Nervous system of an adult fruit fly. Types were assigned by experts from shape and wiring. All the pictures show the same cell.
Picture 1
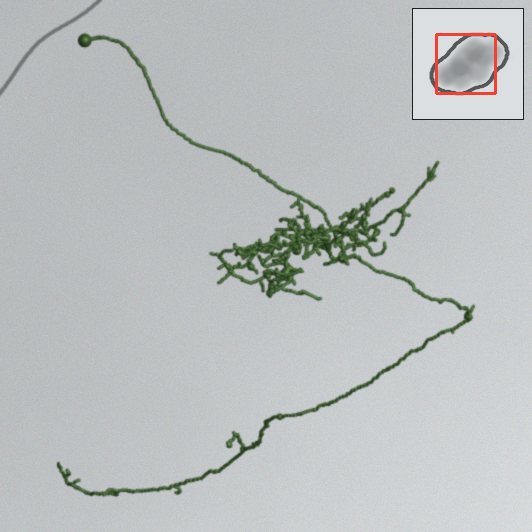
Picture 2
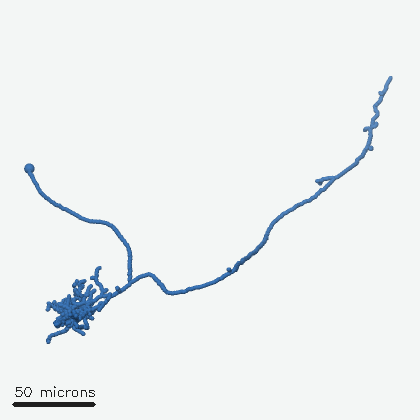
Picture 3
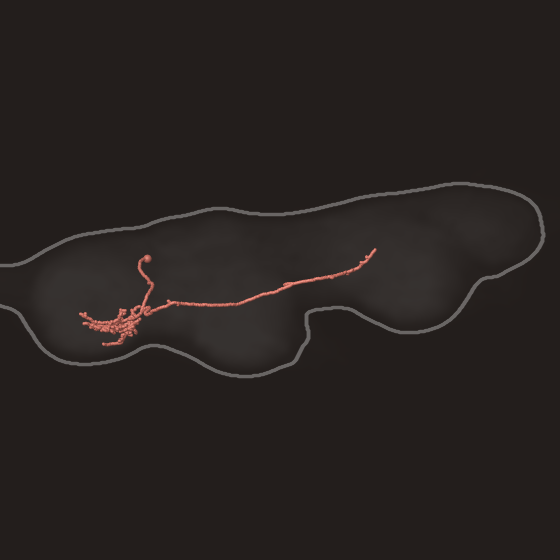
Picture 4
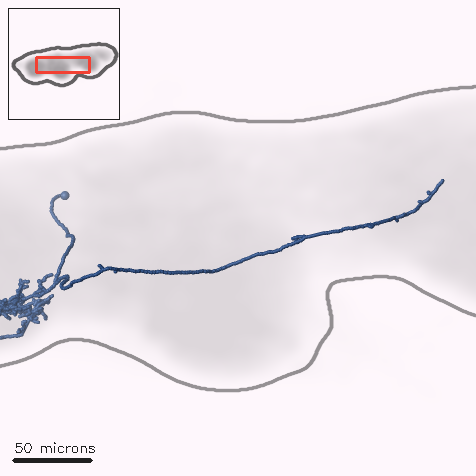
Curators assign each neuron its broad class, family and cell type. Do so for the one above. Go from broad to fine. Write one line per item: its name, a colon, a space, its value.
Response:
broad class: nerve-cord intrinsic neuron
family: hemilineage 23B
cell type: IN23B088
